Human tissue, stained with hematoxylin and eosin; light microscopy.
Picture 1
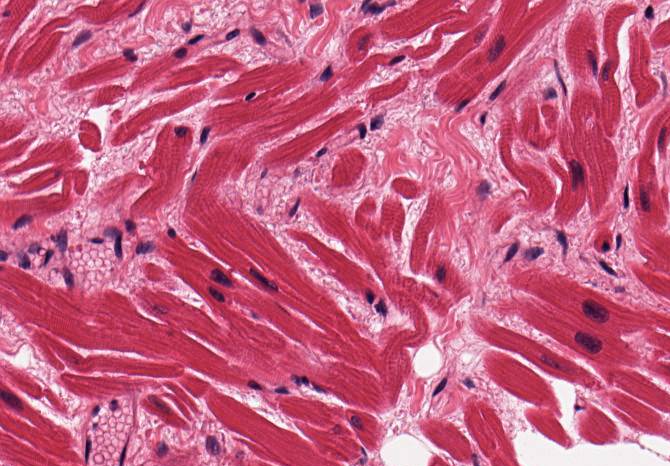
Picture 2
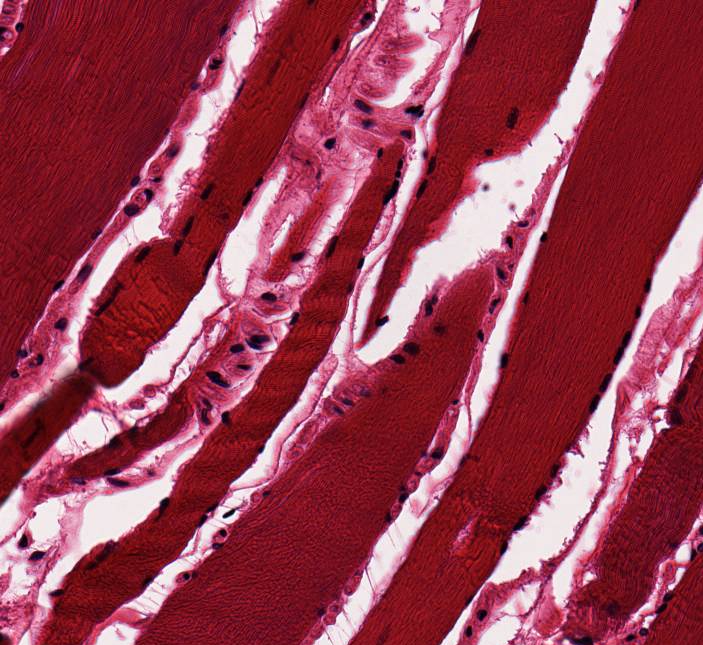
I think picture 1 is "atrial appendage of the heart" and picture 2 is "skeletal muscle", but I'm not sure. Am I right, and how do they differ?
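Let's start with the names: picture 1 is the atrial appendage of the heart, and picture 2 is skeletal muscle. In picture 1 the nuclei are oval and dark purple and lie within the fibres, while in picture 2 they are small, dark and elongated and lie at the fibre edges rather than in the centres.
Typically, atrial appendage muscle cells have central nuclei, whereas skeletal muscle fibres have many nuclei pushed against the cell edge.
Then follow the fibres: in picture 1, bundles run in several directions with looser tissue between them, but in picture 2 long, parallel, unbranched fibres cross the field diagonally from lower left to upper right.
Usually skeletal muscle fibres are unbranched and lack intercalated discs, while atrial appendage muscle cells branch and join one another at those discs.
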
